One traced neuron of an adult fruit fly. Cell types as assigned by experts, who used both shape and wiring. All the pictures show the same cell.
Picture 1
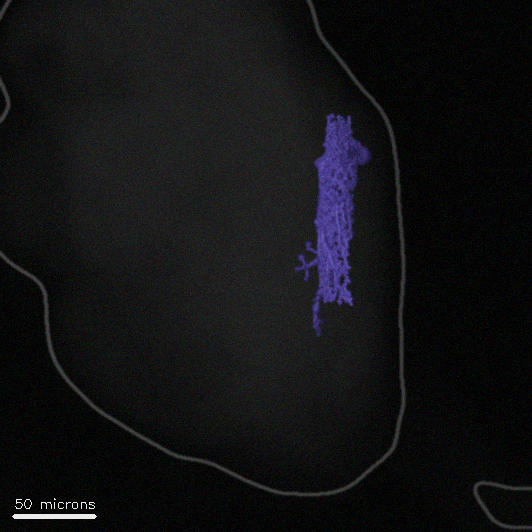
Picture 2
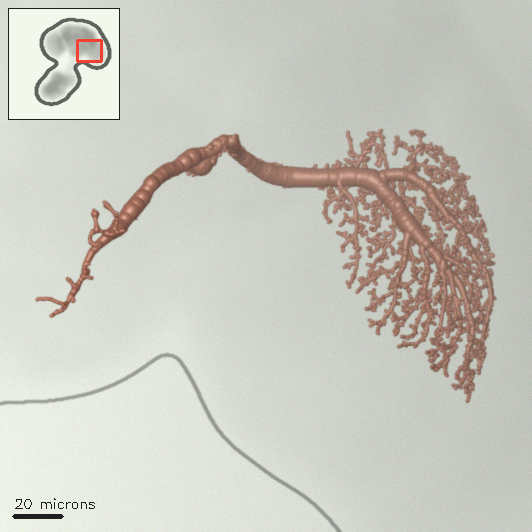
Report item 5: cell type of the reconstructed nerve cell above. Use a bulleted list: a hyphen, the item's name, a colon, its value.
- cell type: HSN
